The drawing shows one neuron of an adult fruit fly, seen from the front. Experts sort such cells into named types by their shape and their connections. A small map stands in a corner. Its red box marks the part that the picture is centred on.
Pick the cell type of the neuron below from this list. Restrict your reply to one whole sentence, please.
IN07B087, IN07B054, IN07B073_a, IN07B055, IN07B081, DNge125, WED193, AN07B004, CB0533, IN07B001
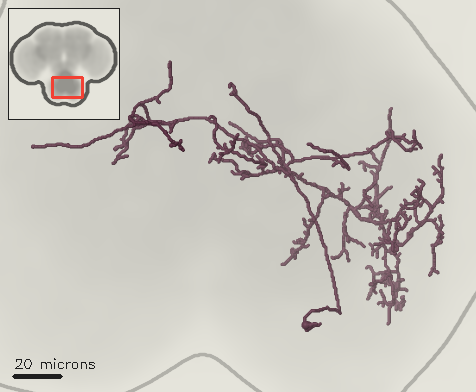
This neuron belongs to the cell type IN07B055.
